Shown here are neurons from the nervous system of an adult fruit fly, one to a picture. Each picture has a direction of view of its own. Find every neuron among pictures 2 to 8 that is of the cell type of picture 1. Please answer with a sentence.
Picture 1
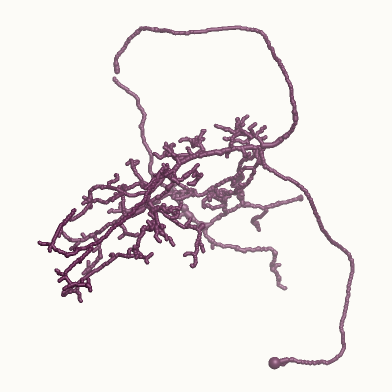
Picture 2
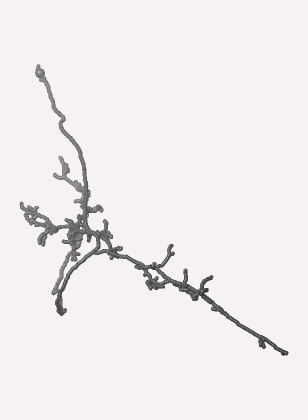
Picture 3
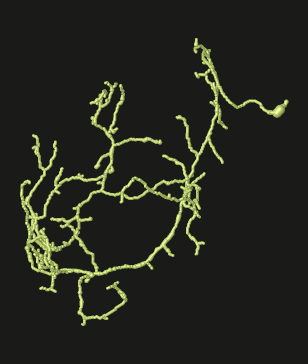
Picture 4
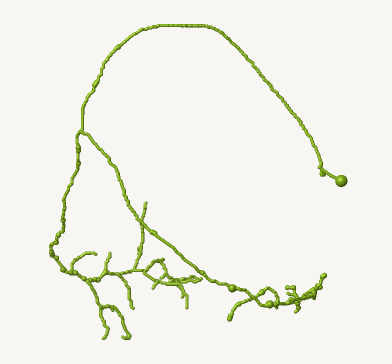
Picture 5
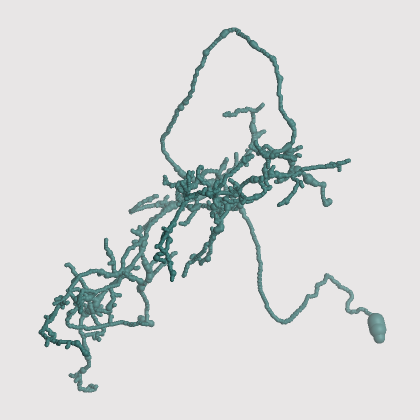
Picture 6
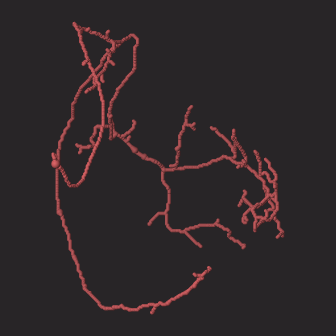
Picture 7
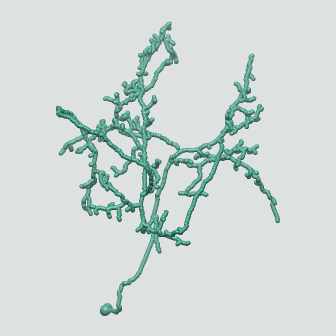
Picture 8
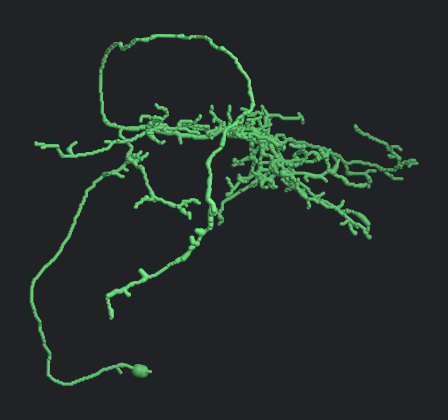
Picture 2, picture 5, picture 7 and picture 8 are of the same cell type.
